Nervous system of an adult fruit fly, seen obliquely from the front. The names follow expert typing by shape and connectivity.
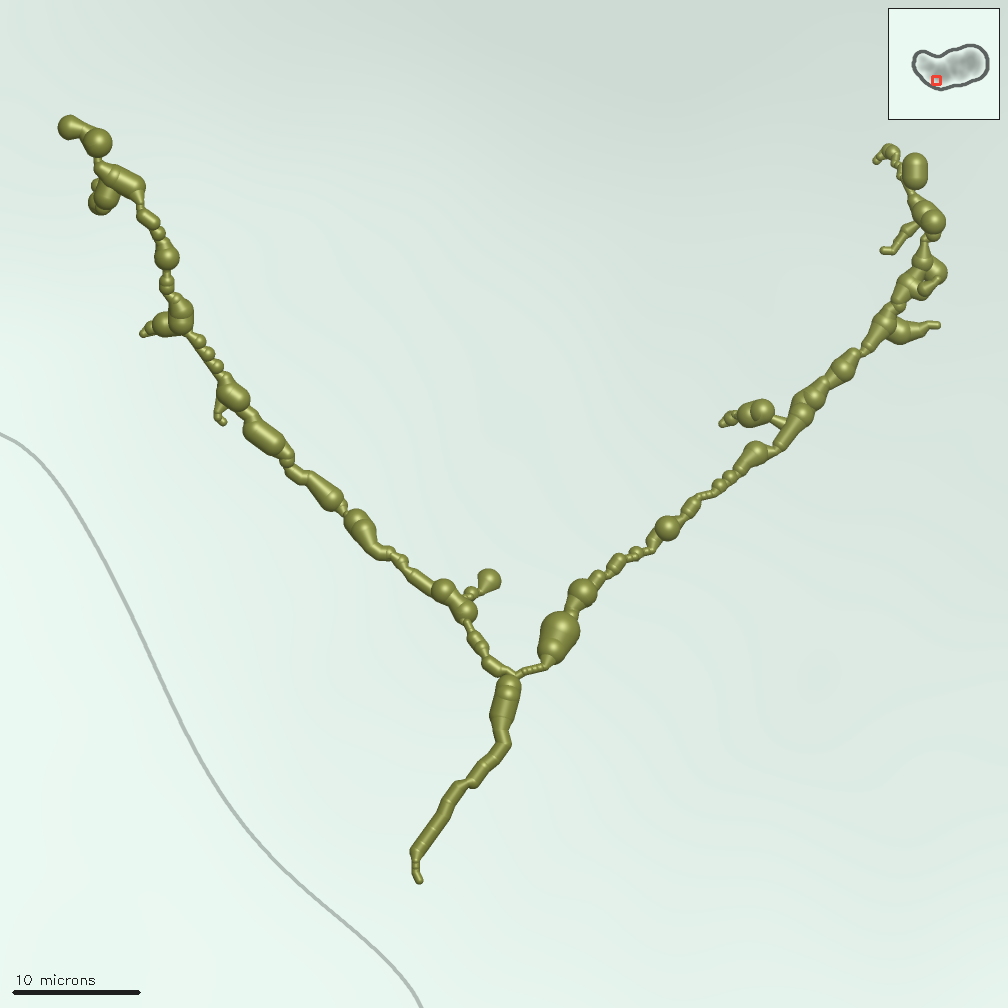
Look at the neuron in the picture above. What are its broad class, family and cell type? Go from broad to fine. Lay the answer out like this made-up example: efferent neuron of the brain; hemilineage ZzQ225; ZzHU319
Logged: sensory neuron entering the nerve cord; class mechanosensory proprioceptive; SNpp39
